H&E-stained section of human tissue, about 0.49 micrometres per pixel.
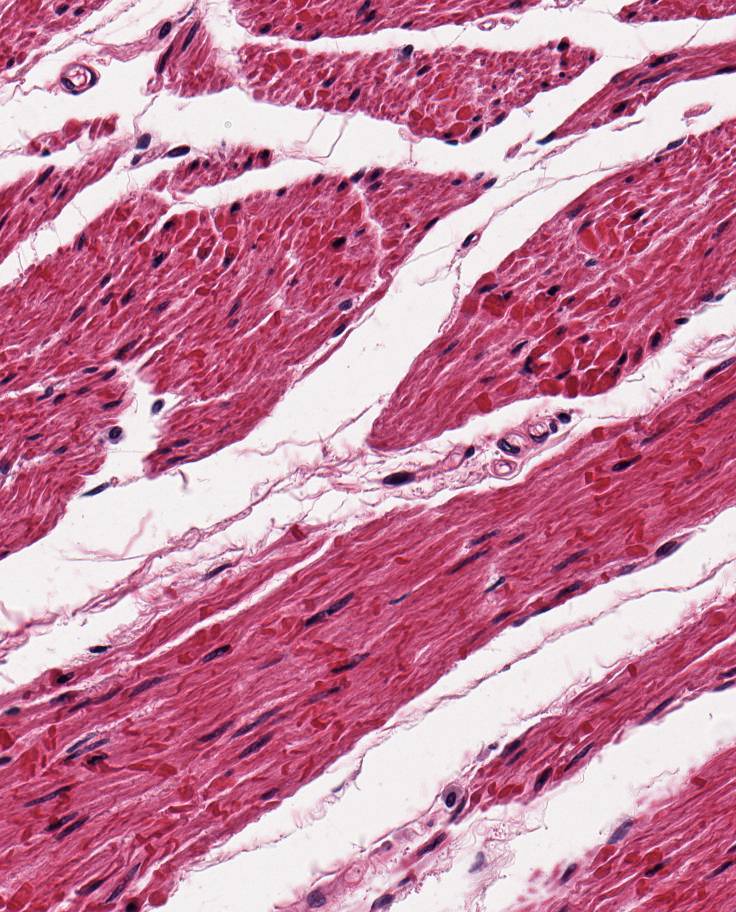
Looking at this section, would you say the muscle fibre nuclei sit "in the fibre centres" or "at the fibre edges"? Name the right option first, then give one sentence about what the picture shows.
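In the fibre centres. The muscle nuclei are dark, slender and cigar-shaped, lying within the fibres rather than at their edges.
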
